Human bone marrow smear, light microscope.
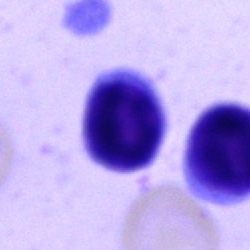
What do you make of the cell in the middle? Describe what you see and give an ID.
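What I see is a smooth oval outline, taller than it is wide. I can hardly tell any cytoplasm apart from the nucleus. That nucleus stains a dense, dark purple, though the colour is a little paler toward the centre of the cell than at its rim. I'd call it a lymphocyte.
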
